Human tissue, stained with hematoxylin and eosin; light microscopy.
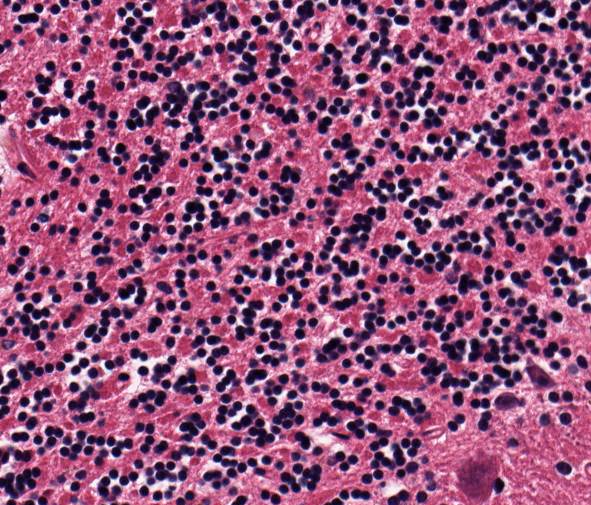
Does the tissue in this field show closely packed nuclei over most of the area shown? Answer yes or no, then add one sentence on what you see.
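Yes. Small, round, darkly staining nuclei are densely packed across most of the field.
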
